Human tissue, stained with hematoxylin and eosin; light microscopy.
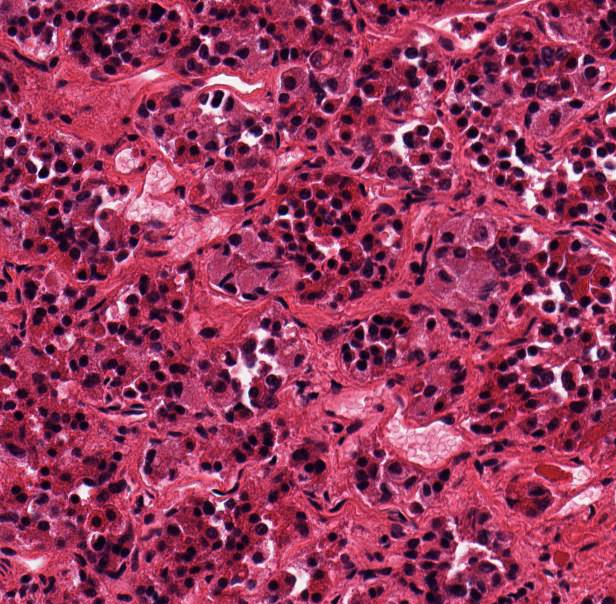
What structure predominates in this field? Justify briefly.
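Pars distalis of the pituitary. Across the whole field, cells are arranged in small rounded nests and cords separated by thin pink fibrous septa.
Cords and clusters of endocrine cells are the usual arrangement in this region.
The cells form no glandular lumens or ducts.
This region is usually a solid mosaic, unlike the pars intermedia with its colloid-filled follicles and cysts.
No fat cells are present.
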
